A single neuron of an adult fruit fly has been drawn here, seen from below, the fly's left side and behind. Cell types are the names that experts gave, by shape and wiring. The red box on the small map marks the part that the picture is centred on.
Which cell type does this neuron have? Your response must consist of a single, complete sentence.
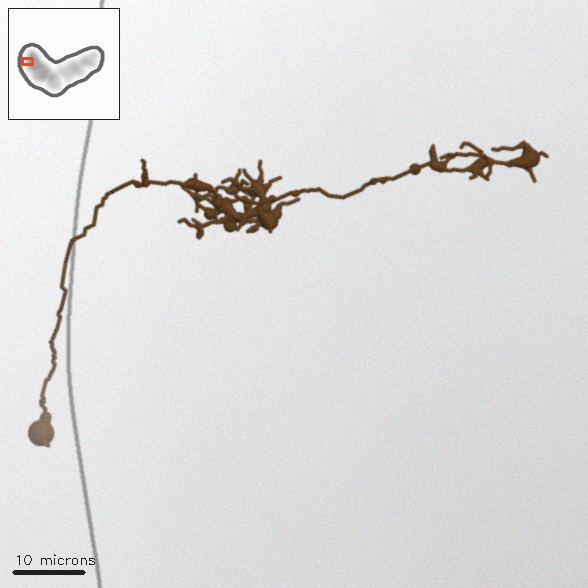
The cell type name for this neuron is Mi9.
